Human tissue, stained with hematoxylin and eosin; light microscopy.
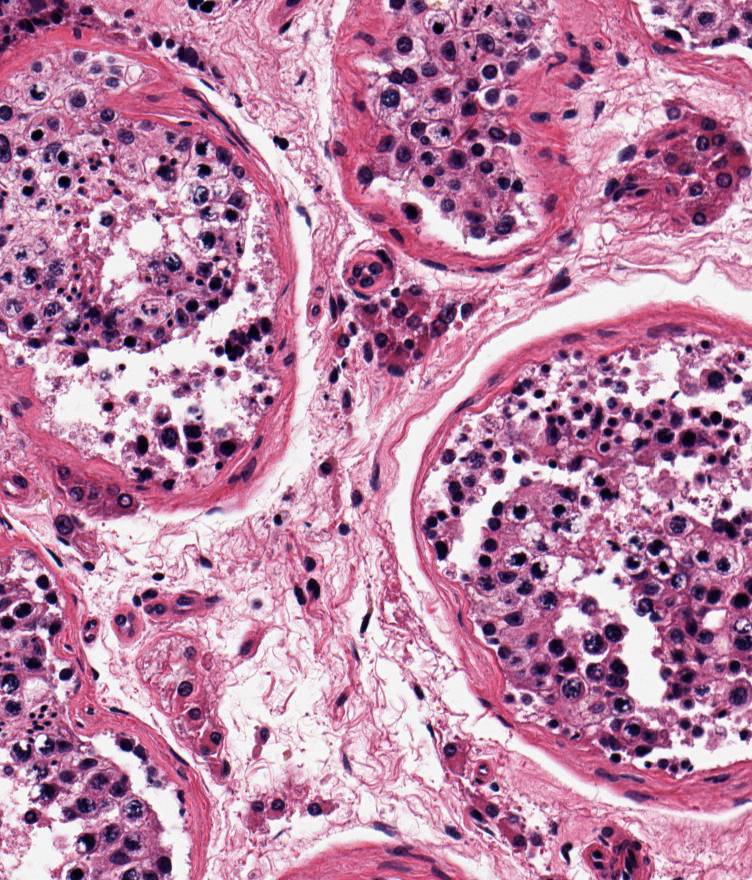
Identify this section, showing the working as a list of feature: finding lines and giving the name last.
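Layout: rounded cross-sections of large tubules fill most of the field, with loose connective tissue strips between.
Wrapping: each tubule in a thick band of bright pink, layered fibrous tissue.
Nuclei: small, very dark and round, scattered mainly towards tubule centres.
Stroma: near top centre, a small cluster of polygonal cells with abundant pink cytoplasm and round nuclei.
Name: testis.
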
